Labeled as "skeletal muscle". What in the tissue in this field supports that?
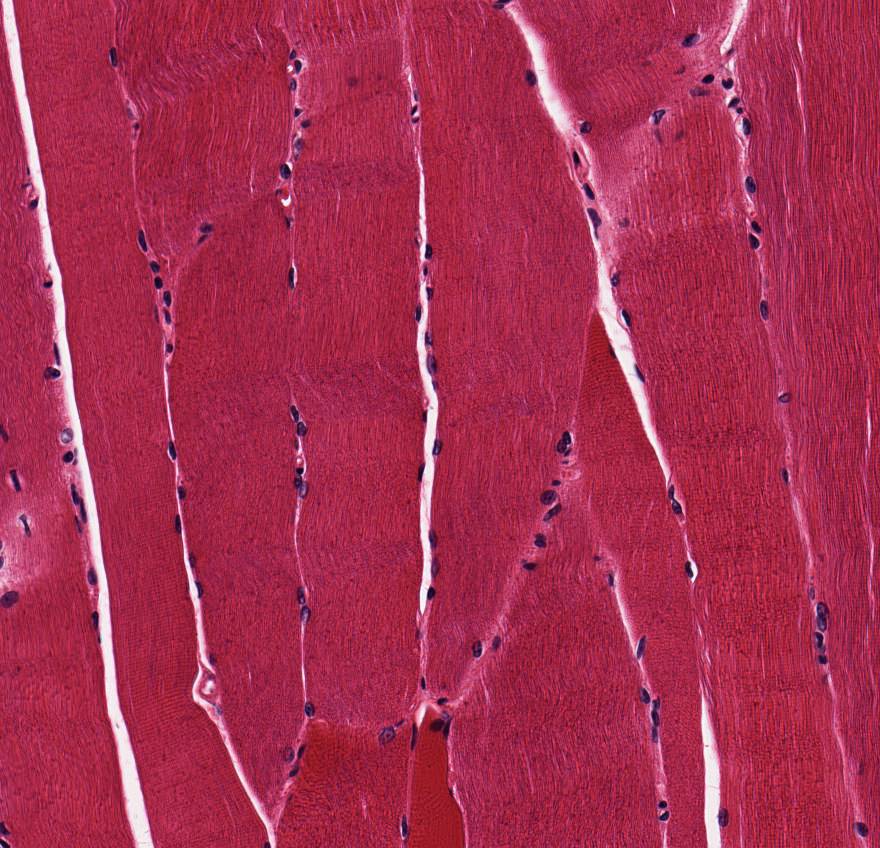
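Long, parallel muscle fibres run roughly from top to bottom across the whole field.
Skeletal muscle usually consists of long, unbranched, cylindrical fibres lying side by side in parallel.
The nuclei sit at the edges of the fibres, lined up along the boundaries between neighbouring fibres, and are small, dark and flattened oval.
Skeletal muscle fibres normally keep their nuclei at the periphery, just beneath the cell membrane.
Both the parallel fibres and the edge-placed nuclei are in keeping with skeletal muscle. The fibre cytoplasm is deeply and evenly eosinophilic red-pink.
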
